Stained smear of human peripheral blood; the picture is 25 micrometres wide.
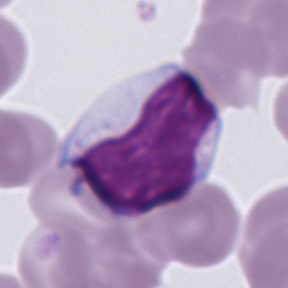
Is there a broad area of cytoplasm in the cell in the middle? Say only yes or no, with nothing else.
No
